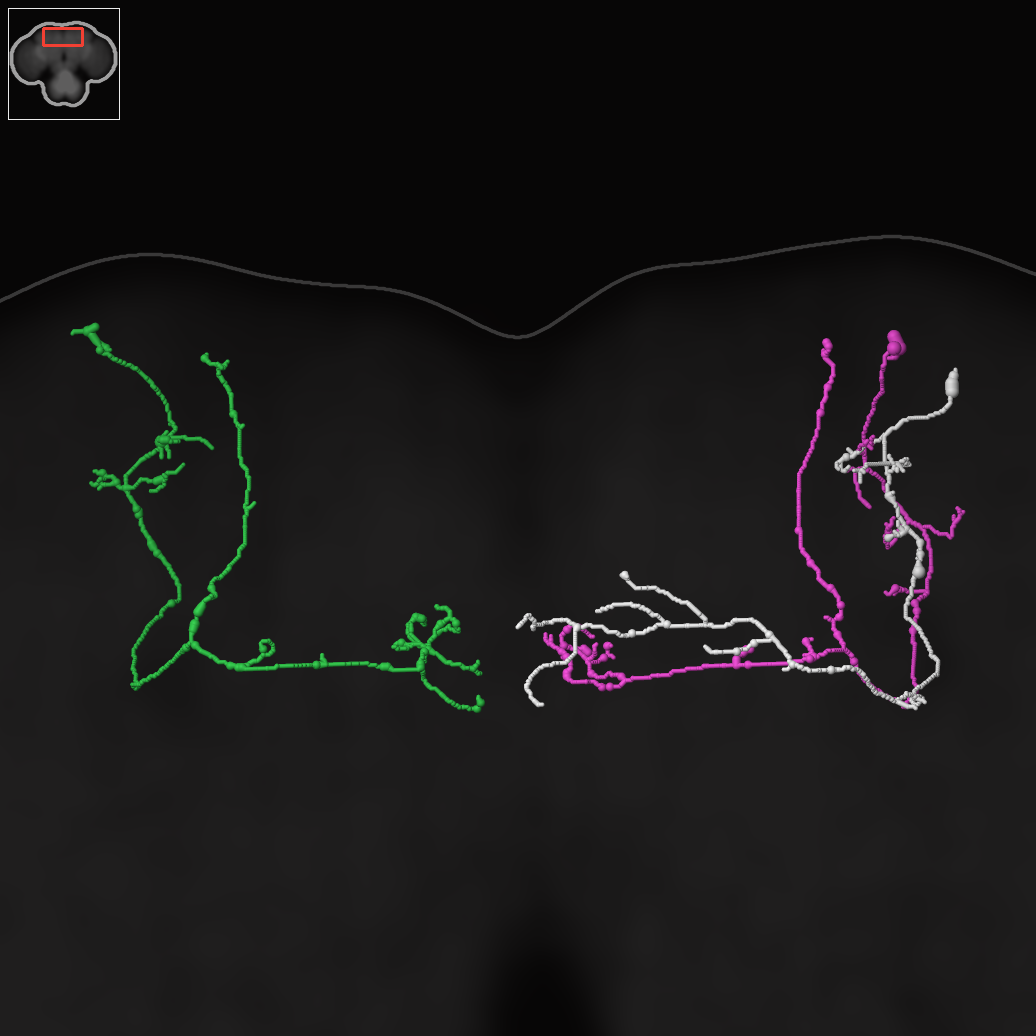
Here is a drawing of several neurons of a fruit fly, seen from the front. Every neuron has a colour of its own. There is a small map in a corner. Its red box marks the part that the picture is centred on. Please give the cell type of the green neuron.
KCa'b'-ap1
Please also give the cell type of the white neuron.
KCg-m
